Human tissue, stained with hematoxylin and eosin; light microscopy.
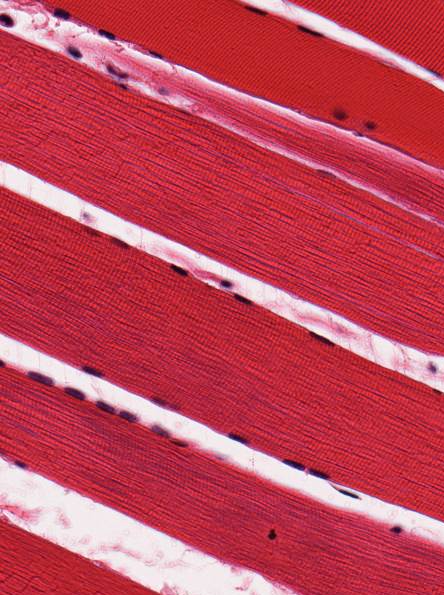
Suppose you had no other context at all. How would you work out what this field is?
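Here the field holds skeletal muscle, its long parallel fibres running diagonally from upper left to lower right. Notice that they stay unbranched and keep a steady width, and that fine cross-striations cross them at right angles. Their nuclei sit at the edges, just beneath the surface.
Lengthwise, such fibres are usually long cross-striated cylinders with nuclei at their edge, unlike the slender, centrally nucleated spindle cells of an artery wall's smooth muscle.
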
